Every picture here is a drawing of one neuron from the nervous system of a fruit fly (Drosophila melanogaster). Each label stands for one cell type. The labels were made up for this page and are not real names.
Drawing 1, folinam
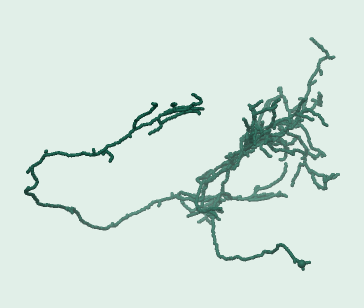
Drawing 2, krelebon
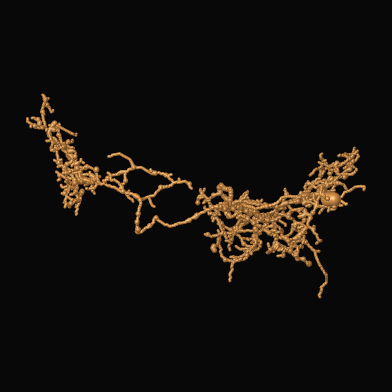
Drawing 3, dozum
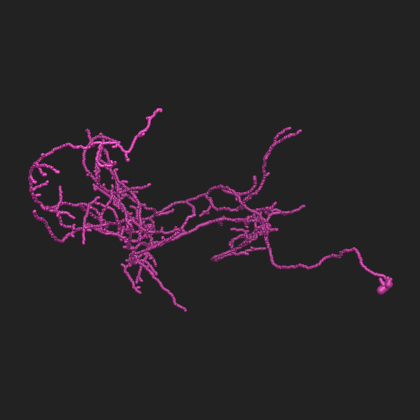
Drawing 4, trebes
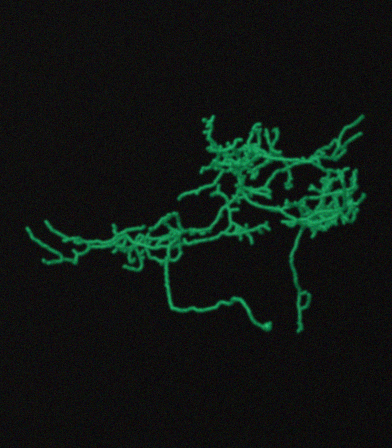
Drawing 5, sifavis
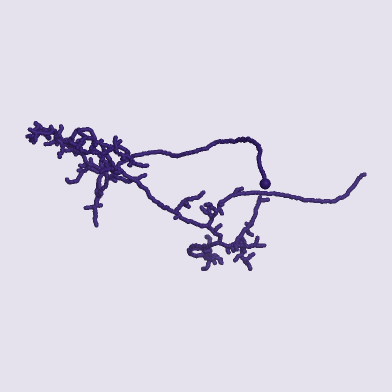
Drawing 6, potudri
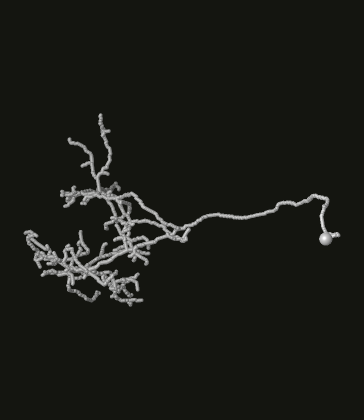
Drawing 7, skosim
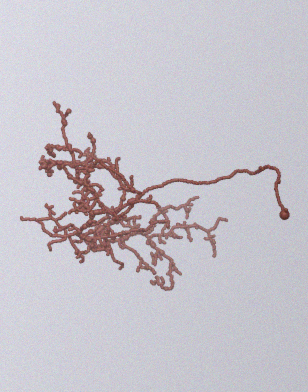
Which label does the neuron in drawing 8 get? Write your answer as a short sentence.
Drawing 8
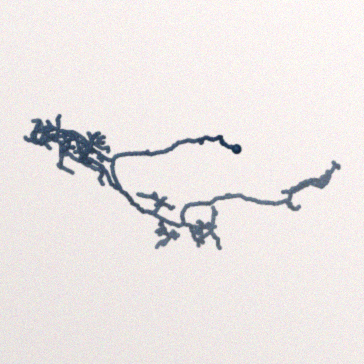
It belongs to sifavis.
